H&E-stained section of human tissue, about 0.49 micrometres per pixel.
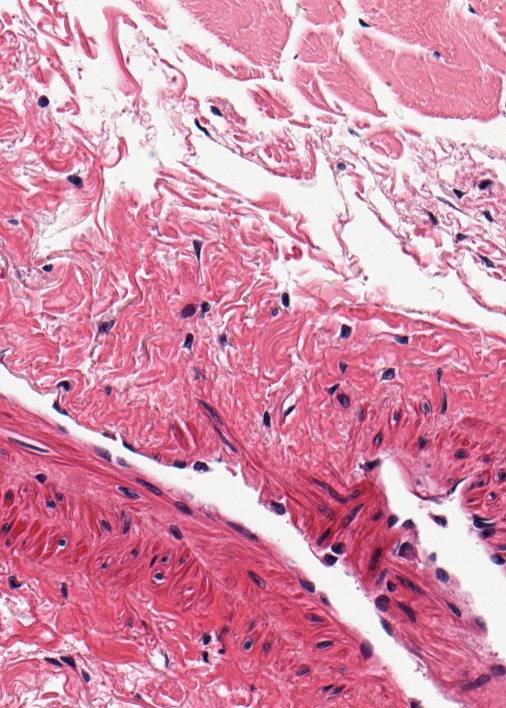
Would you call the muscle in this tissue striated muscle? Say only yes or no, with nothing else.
No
